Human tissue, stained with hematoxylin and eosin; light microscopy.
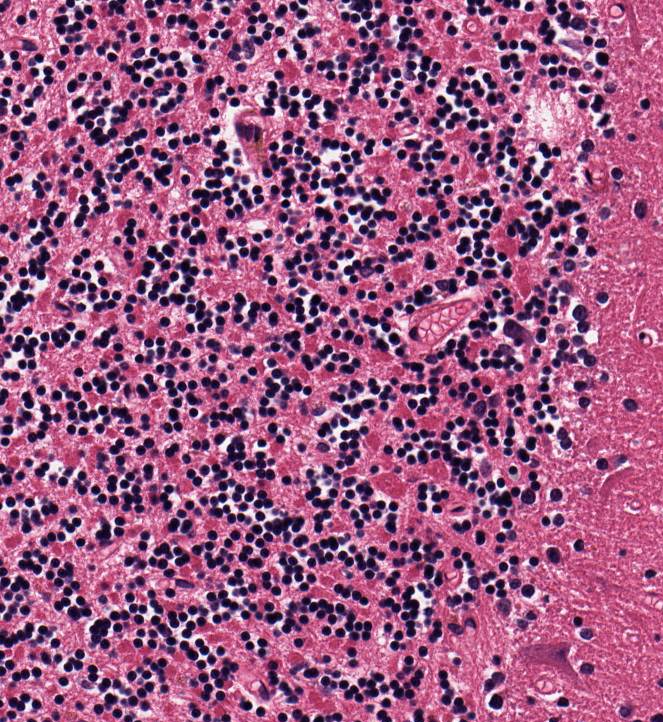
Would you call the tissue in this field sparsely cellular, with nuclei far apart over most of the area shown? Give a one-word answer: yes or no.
No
